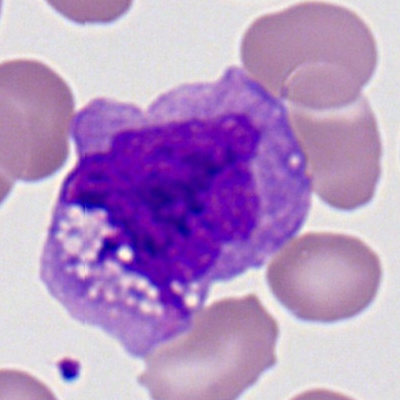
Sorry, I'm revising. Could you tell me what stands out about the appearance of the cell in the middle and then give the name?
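The outline is irregular and angular, not smoothly round. The nucleus is a large irregular mass, its edges uneven and bumpy. Down at the lower left of the nucleus, there's a cluster of small clear vacuoles in the cytoplasm. I don't see coarse coloured granules filling it. The cell in the middle is a monocyte.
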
